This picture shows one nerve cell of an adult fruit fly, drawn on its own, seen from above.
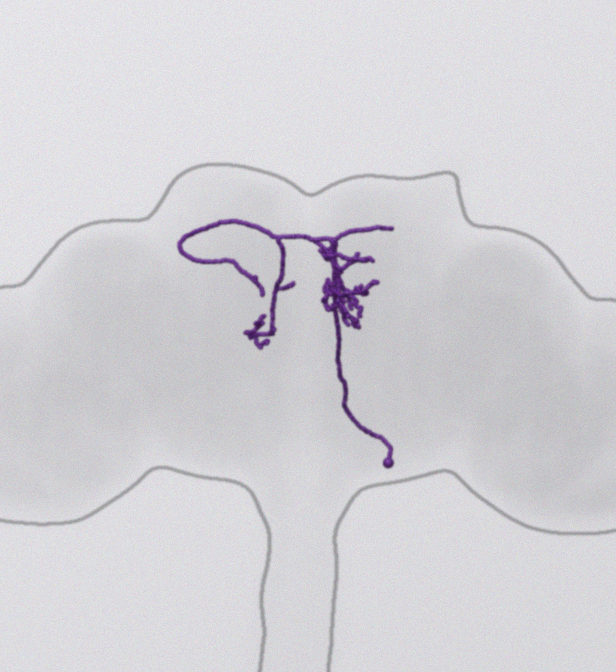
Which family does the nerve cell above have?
hemilineage SMPp&v1_ventral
